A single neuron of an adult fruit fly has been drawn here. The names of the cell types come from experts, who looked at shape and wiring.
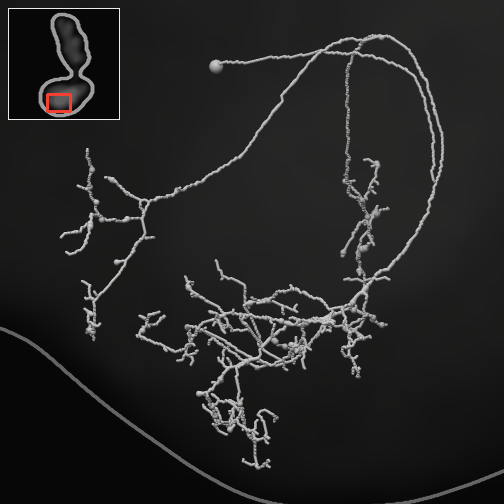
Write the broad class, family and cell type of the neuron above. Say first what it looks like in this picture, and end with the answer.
The cell body is at the top of the picture. Dozens of branch ends can be seen. Its broad class is central-brain intrinsic neuron. Its family is hemilineage DM1_antero_dorsal. The cell type is CB3339.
